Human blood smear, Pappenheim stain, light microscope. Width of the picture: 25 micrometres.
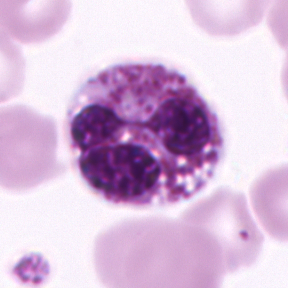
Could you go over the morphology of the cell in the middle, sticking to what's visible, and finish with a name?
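A round, smooth outline bounds the cell. Two nuclear lobes lie side by side in the upper half, with the third lobe below them. No nucleoli are visible in the lobes. The outlines of the lobes remain clearly visible through the granules. The cell in the middle is an eosinophil.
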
